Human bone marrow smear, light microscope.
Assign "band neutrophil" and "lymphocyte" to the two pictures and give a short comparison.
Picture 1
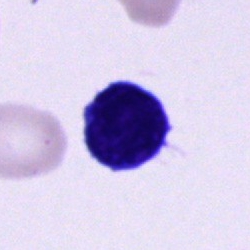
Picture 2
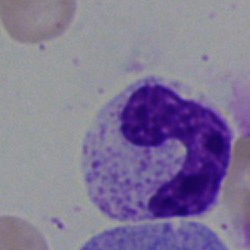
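Picture 1 is the lymphocyte and picture 2 the band neutrophil. Both have a round outline, dense dark chromatin and no visible nucleoli.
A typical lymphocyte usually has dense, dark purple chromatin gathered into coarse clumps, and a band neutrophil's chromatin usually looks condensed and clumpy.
In the lymphocyte the chromatin is very dark blue-purple with little internal detail, and no distinct paler rim of cytoplasm shows around the dark nucleus.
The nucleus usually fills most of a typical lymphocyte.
The band neutrophil is quite different: its nucleus is bent into a C with the hollow opening toward the left, lying along the right side of a smooth-edged cell, and its pale lilac-grey cytoplasm is plentiful.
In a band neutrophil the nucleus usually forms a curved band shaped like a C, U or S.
You'll also find no vacuoles in picture 1, and a faint thin strand trailing off its right edge.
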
